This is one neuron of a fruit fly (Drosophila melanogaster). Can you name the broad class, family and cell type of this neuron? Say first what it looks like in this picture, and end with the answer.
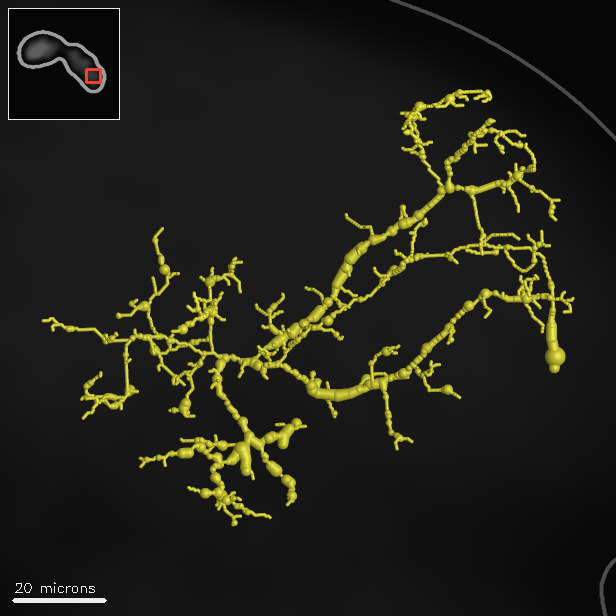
The cell body is on the right of the picture. By the scale bar it is about 120 microns wide in this view. More than a hundred branch ends can be seen. This is a nerve-cord intrinsic neuron. Its family is hemilineage 13A. The cell type is IN13A050.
